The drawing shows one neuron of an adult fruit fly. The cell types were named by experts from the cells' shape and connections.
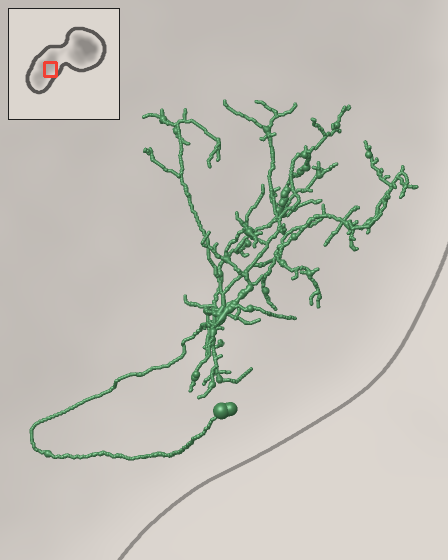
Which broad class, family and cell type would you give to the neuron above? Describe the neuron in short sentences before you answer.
The cell body is at the bottom of the picture. Dozens of branch ends can be seen. It is a nerve-cord intrinsic neuron. The family is hemilineage 11B. Its cell type is IN11B025.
